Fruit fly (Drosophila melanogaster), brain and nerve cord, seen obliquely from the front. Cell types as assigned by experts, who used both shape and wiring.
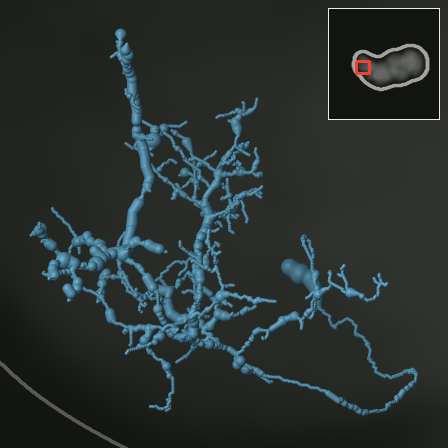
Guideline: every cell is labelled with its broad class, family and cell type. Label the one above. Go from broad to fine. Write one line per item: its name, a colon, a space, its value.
broad class: nerve-cord intrinsic neuron
family: hemilineage 13B
cell type: IN13B057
